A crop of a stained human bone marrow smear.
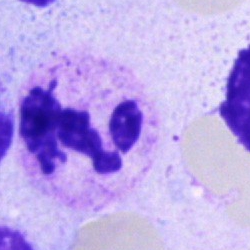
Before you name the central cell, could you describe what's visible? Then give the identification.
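The outline is roughly round. Its chromatin is dense and stains dark purple. The cytoplasm is plentiful and pale pinkish-lilac, and it contains fine pinkish-purple granules. This is a segmented neutrophil.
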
